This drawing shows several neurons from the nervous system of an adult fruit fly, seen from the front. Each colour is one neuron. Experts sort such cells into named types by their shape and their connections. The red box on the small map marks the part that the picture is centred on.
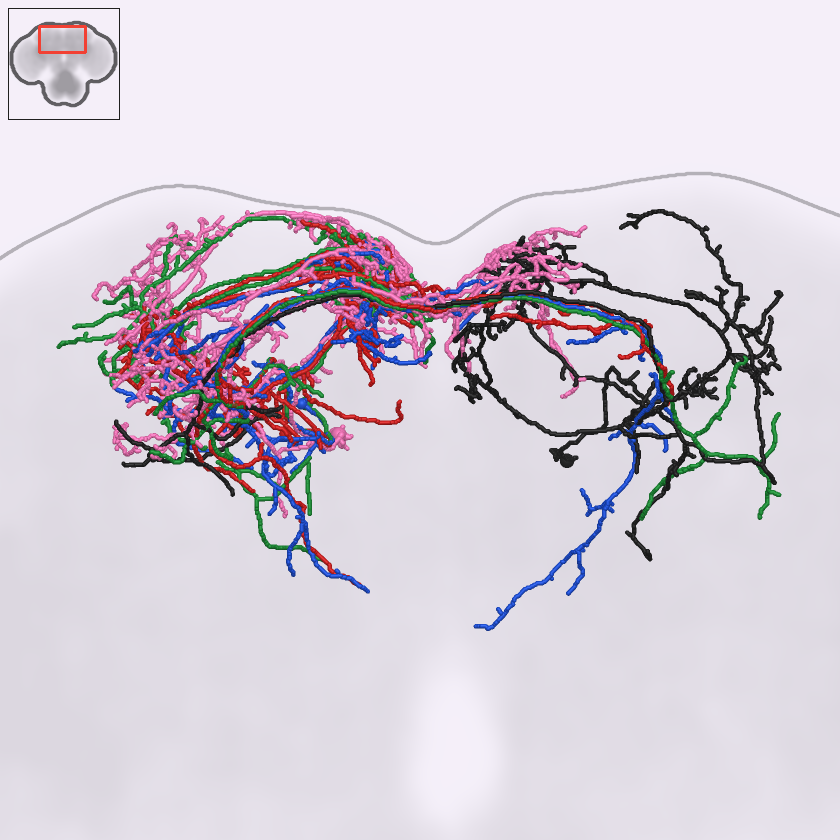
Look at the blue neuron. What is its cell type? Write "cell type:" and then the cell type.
cell type: pC1_16a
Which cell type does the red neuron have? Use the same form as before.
cell type: pC1_15b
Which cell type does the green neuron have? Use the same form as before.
cell type: pC1_15c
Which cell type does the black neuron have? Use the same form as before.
cell type: pC1_15a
